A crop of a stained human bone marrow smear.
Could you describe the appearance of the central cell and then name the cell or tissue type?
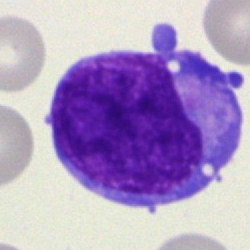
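Look first at the outline, which is broadly oval and mostly smooth. The nucleus fills most of the cell and sits off-centre toward the left. On the right, the cytoplasm makes a crescent, blue at the rim and paler lilac beside the nucleus, with two small round clear vacuoles at its edge. This cell is a blast.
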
